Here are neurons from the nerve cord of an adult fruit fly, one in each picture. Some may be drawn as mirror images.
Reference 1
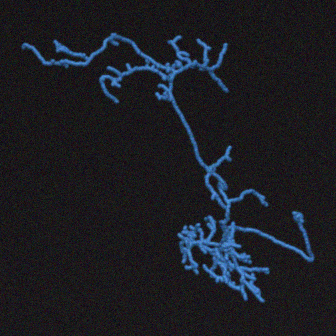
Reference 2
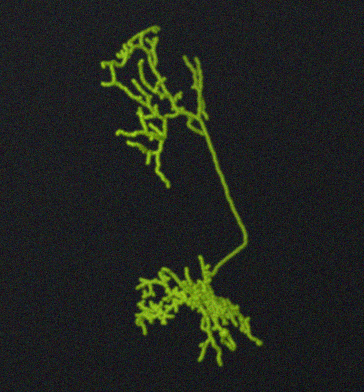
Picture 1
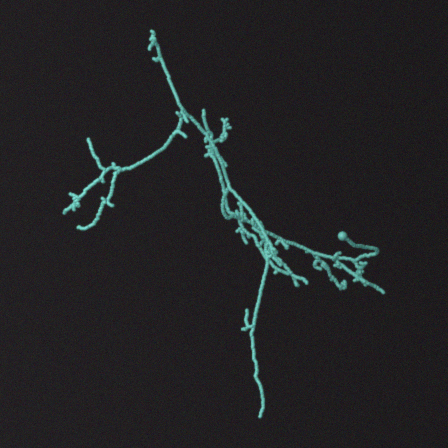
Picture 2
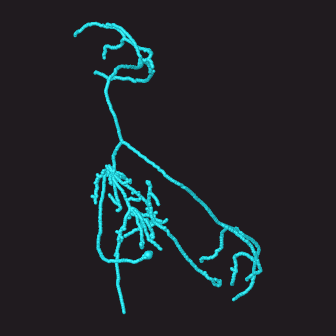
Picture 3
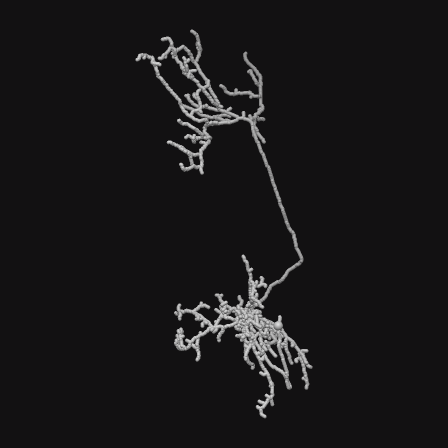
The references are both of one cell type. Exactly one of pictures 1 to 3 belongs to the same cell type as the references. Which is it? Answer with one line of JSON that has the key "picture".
{"picture": 3}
